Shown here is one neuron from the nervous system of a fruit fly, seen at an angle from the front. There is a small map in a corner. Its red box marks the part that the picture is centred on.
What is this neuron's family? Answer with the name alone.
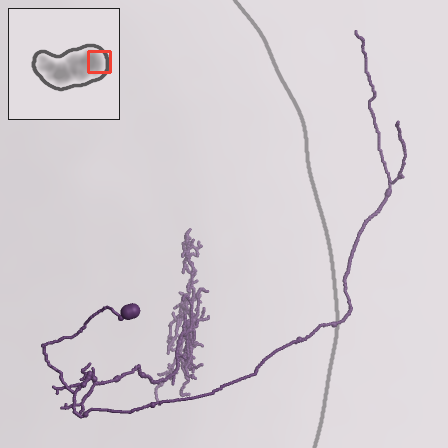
Lat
